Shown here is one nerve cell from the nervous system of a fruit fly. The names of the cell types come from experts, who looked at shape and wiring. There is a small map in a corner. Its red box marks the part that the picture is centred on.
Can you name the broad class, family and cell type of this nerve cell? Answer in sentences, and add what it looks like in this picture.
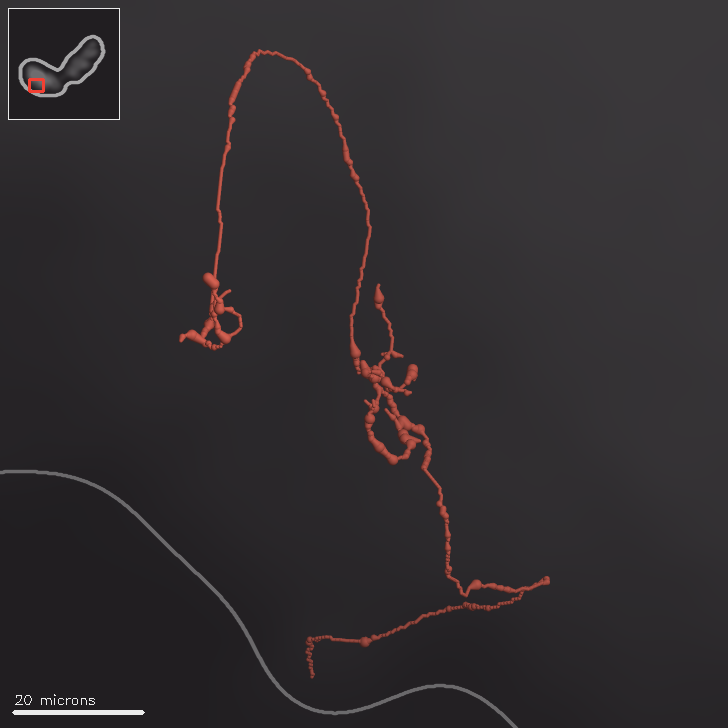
This is a sensory neuron entering the brain. The name of its family is class olfactory. The cell type is ORN_VC5. No cell body is drawn. By the scale bar it is about 100 microns tall in this view.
